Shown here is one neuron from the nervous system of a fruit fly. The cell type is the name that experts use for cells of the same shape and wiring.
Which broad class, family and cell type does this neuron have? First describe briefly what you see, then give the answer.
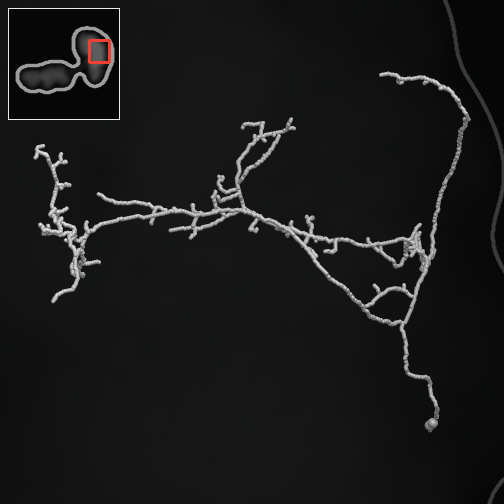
Its cell body lies at the lower right of the picture. Dozens of branch ends can be seen. This is a central-brain intrinsic neuron. Its family is hemilineage AOTUv3_dorsal. Its cell type is SMP020.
